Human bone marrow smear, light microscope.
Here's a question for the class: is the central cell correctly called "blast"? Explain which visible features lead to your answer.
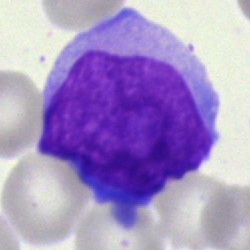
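The large, irregular nucleus fills most of the cell, and its chromatin is deep purple with a fine, slightly mottled texture.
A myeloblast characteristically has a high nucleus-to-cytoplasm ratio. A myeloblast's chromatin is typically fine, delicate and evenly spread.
Only a single blunt bleb of blue cytoplasm projects, from the bottom of the cell.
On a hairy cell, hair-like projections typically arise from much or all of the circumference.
The nucleus and chromatin therefore speak for blast, and the lone bleb speaks against hairy cell: blast fits. The outline is irregular and somewhat angular rather than smoothly round. Along the lower edge the cytoplasm is a deeper blue than at the top. No granules can be seen in the cytoplasm.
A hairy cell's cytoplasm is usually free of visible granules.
On this point the cell agrees with hairy cell, so the missing granules do not separate the two.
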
